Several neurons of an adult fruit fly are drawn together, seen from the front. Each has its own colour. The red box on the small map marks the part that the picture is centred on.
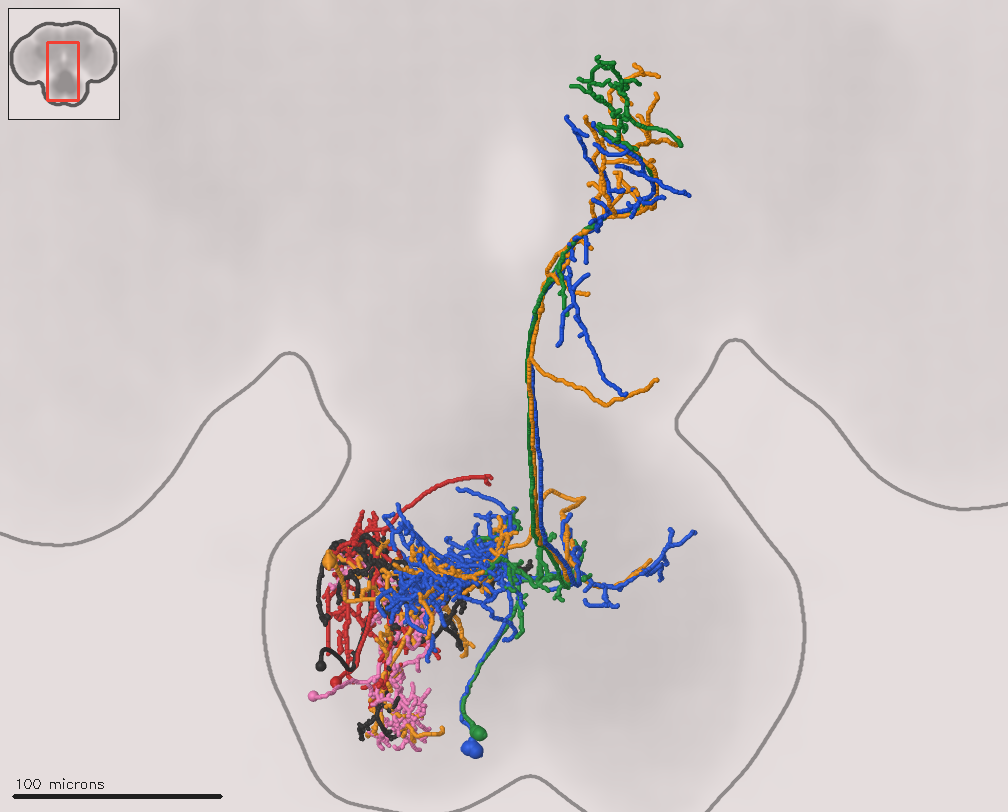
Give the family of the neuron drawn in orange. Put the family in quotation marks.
"hemilineage 18B"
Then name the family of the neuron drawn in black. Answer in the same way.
"hemilineage 08A"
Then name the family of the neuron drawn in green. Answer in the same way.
"hemilineage 06B"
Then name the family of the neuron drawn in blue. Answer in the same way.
"hemilineage 06B"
